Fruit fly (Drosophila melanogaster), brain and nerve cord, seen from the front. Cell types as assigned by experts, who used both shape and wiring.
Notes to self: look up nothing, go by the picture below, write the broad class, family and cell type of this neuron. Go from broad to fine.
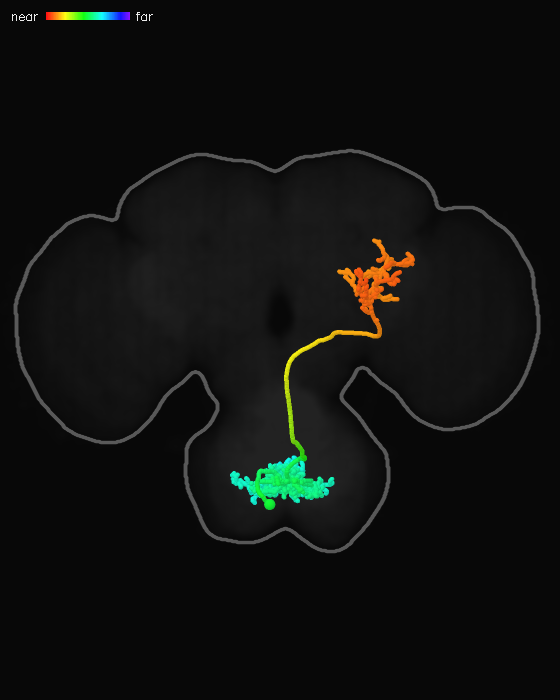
ascending neuron; hemilineage 07B; AN07B018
